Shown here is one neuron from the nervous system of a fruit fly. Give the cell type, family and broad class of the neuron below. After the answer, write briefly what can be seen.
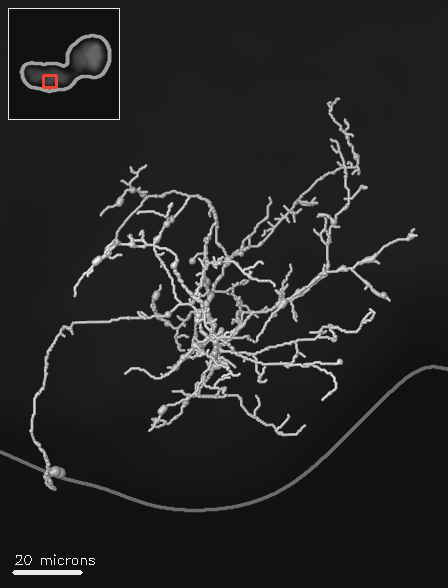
It is of cell type IN20A.22A033. The family is hemilineage 20A.22A. It is a nerve-cord intrinsic neuron. The cell body is at the lower left of the picture. From top to bottom in the picture it spans about 120 microns. Dozens of branch ends can be seen.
